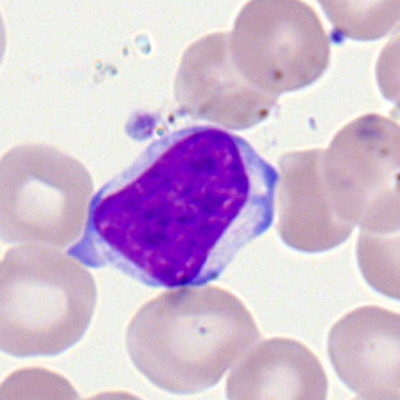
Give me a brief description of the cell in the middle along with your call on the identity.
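A single unlobed mass forms the nucleus. The chromatin is dark purple and patchy, with paler streaks through it. Cytoplasm is wider on the right and lower side than on the upper left. It is pale blue, turning deeper blue at the cell edge. This is a lymphocyte.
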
